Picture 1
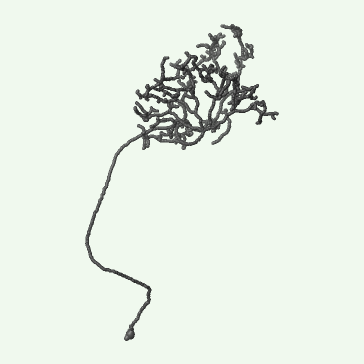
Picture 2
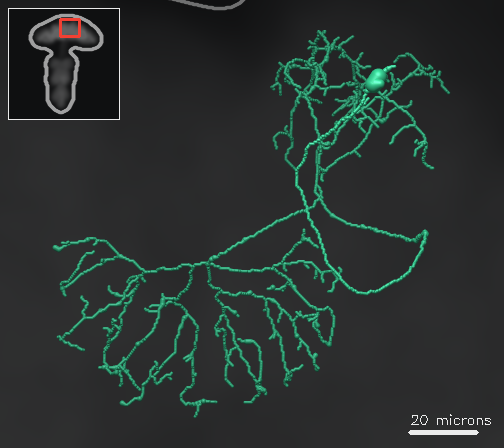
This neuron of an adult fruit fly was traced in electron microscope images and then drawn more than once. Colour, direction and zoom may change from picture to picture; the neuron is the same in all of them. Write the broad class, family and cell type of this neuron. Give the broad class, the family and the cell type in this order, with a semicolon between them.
central-brain intrinsic neuron; hemilineage LALv1_dorsal; FB4F_c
